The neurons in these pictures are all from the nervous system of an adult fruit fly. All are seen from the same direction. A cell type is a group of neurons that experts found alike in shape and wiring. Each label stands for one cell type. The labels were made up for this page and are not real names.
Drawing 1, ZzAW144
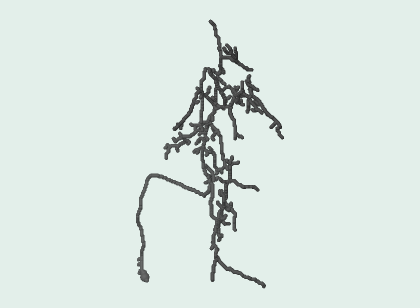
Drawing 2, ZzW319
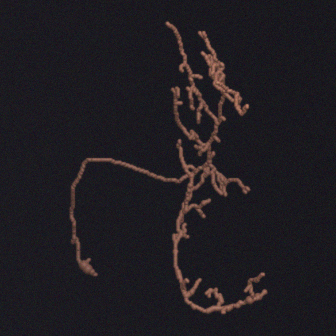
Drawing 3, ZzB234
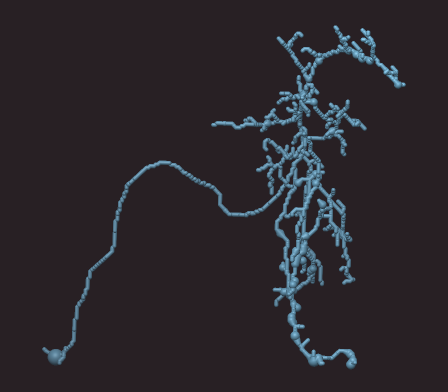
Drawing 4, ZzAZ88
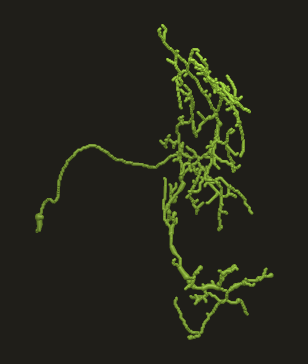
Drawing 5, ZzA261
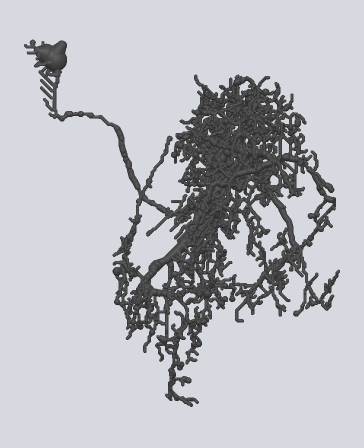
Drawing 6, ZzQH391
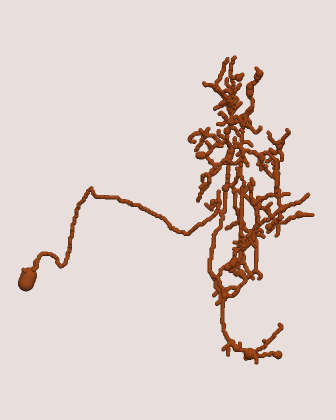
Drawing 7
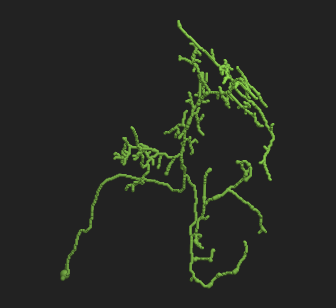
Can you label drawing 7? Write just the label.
ZzAW144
